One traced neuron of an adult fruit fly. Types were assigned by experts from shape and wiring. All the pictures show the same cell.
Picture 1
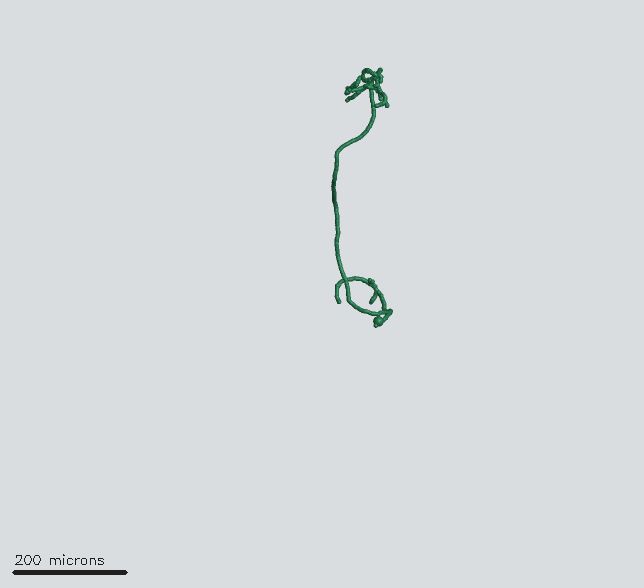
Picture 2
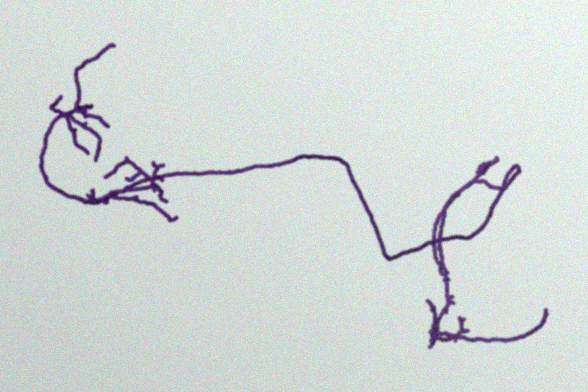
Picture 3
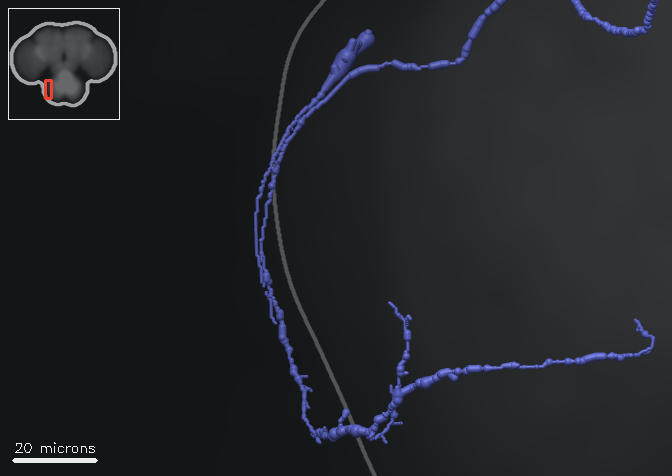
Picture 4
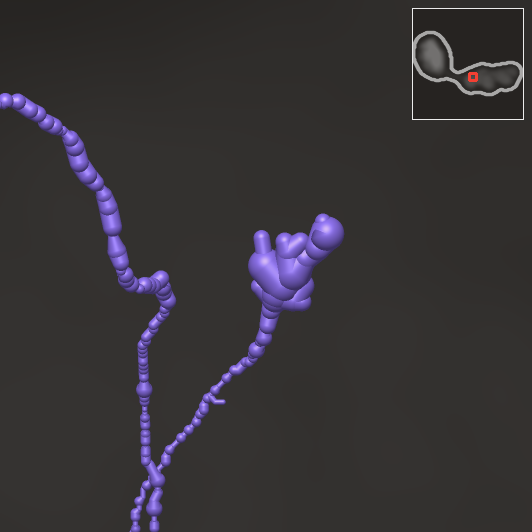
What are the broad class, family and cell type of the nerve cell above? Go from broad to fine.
ascending neuron; hemilineage 19A; AN19A038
